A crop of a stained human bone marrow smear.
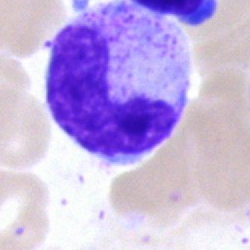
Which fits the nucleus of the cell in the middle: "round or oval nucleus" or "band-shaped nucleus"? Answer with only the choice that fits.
Band-shaped nucleus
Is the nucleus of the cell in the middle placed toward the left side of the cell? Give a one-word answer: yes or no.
Yes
